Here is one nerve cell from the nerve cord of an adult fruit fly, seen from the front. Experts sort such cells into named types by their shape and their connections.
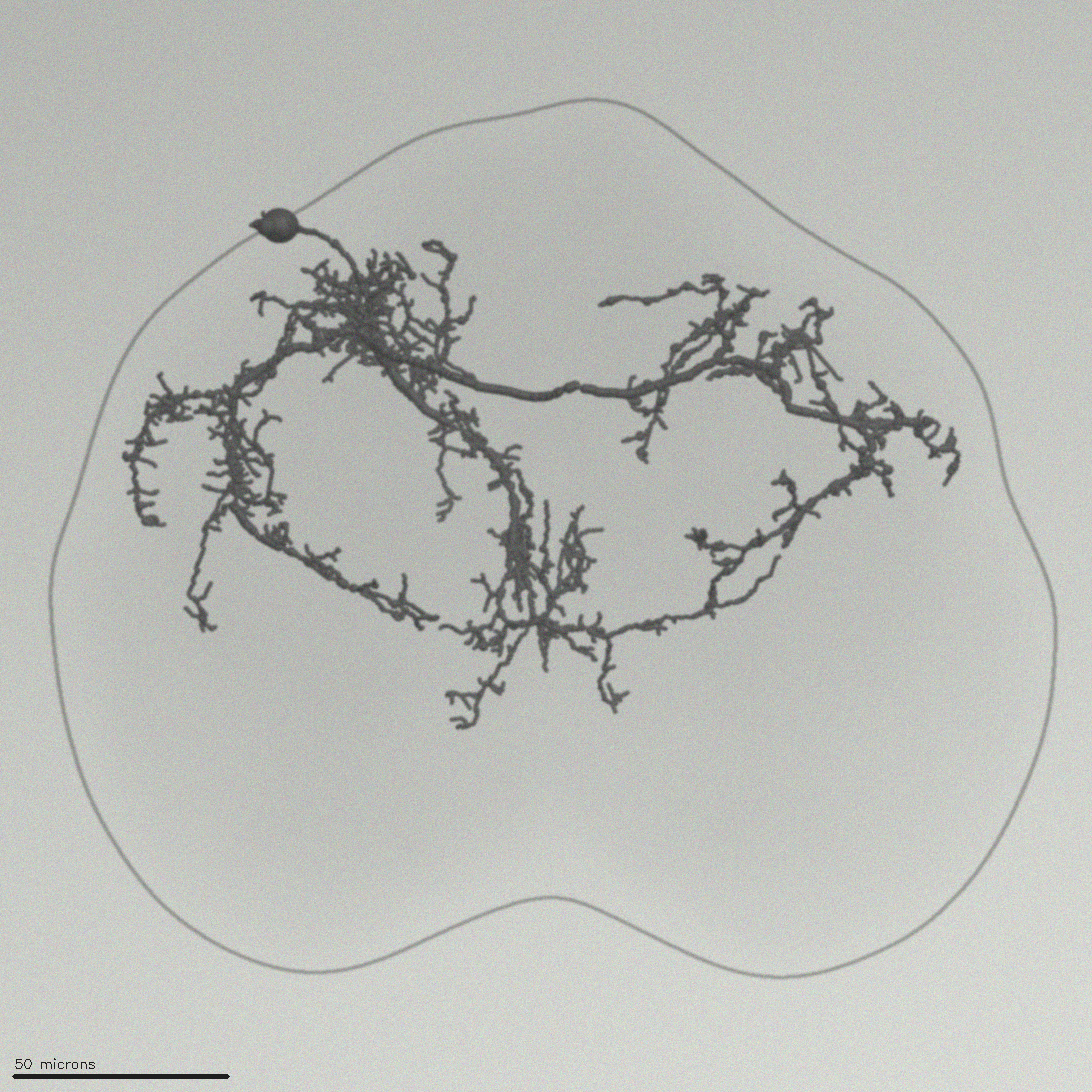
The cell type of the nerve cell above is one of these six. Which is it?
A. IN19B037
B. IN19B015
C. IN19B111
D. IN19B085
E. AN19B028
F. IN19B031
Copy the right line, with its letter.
B. IN19B015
